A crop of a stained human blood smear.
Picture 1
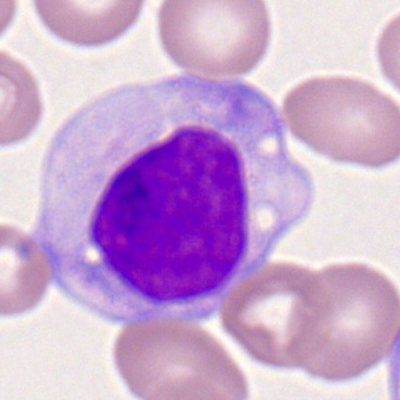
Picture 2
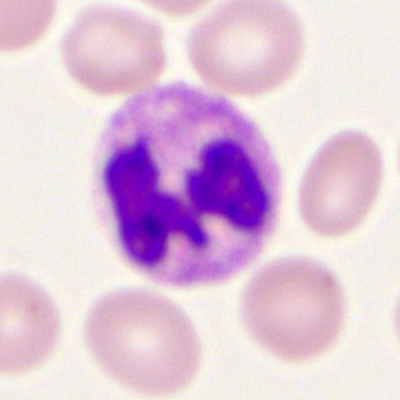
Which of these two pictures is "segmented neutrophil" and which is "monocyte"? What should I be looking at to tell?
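Right, the monocyte is picture 1 and the segmented neutrophil is picture 2. The monocyte's outline is irregular rather than smoothly round, with a small rounded bulge on the right edge, and red blood cells crowd around it, one pressing on its lower edge. The segmented neutrophil, on the other hand, has a smooth, roughly round outline. The cytoplasm is the clearest contrast: a fairly broad pale grey-blue rim in the monocyte versus plentiful pale pinkish-lilac cytoplasm in the segmented neutrophil.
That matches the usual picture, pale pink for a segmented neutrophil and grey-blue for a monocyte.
The monocyte holds a few small, clear, round vacuoles and no coarse or brightly coloured granules, whereas the segmented neutrophil has fine, small lilac granules rather than large orange-red ones, and no vacuoles.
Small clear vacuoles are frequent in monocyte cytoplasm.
In the segmented neutrophil the chromatin is also dark purple and densely clumped, with no nucleoli visible.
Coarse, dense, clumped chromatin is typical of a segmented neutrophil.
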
